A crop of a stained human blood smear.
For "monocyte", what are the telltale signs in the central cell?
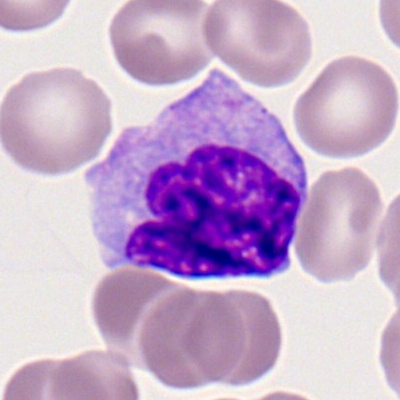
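What goes with it most plainly is the cytoplasm: there's plenty of it, filling the upper half of the cell.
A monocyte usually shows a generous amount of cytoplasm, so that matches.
That cytoplasm is pale lilac-blue, with a fine, dusty texture. The nucleus lies in the lower part of the cell and has a folded, convoluted outline. So this is a monocyte.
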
